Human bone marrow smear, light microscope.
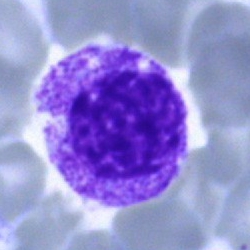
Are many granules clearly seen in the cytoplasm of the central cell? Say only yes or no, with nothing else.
Yes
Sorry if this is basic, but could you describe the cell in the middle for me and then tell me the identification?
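Taking the outline first, the cell is roughly round. Next, the nucleus lies off-centre, toward the right side of the cell. Then the cytoplasm, which forms a wider rim on the left than on the right. Finally the edge: on the left it looks ragged rather than smooth. Last comes the name: myelocyte.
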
